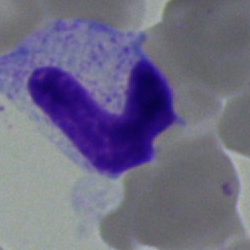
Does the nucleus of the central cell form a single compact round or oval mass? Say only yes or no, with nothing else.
No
